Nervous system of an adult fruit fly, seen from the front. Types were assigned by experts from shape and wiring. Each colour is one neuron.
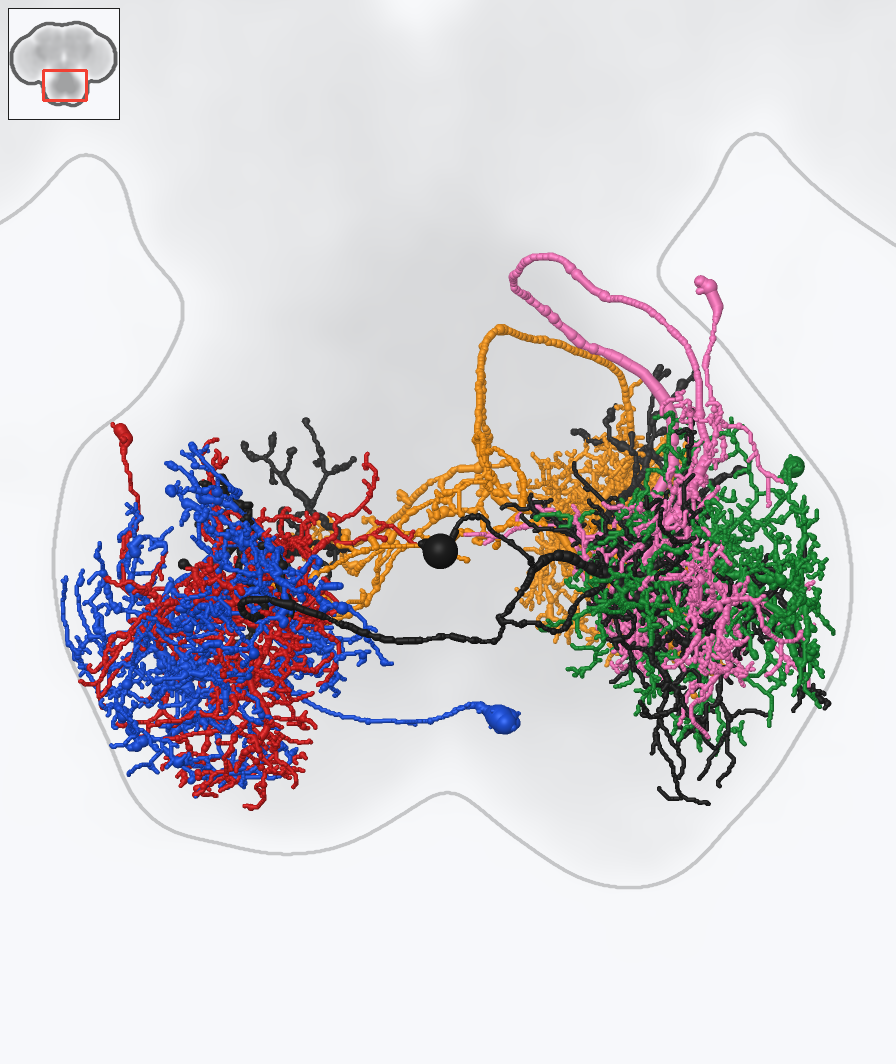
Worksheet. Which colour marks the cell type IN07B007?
orange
